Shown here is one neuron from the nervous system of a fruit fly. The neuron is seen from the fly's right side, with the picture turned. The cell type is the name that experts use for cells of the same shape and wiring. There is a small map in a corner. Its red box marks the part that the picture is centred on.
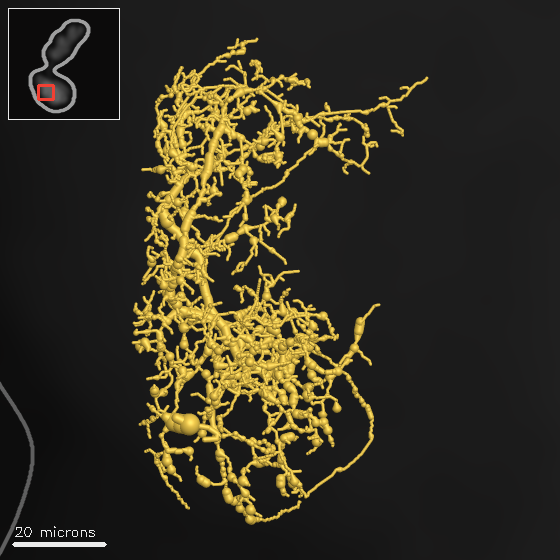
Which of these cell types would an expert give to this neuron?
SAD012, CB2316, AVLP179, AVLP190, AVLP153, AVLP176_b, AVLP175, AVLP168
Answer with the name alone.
AVLP153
